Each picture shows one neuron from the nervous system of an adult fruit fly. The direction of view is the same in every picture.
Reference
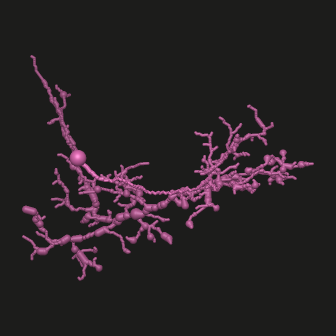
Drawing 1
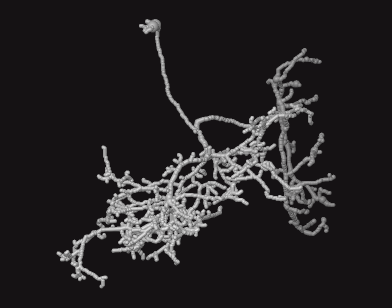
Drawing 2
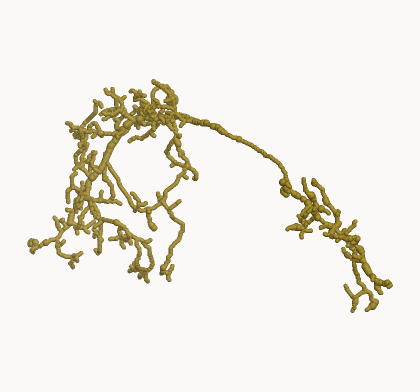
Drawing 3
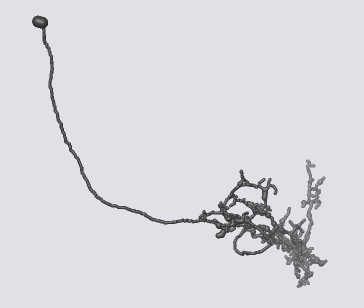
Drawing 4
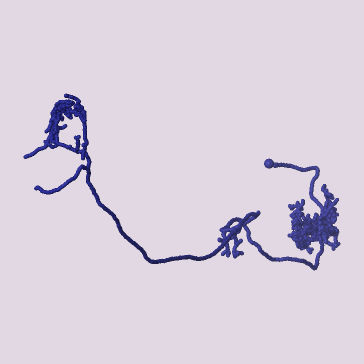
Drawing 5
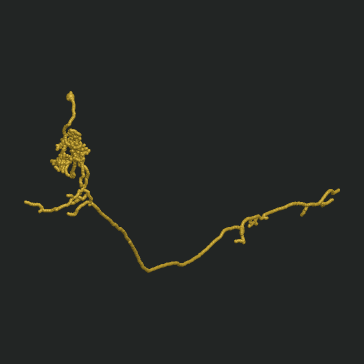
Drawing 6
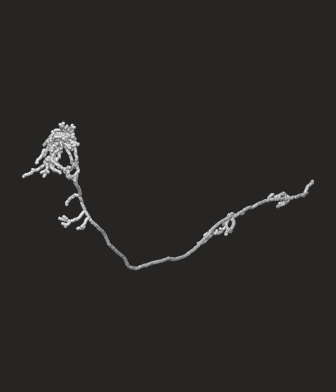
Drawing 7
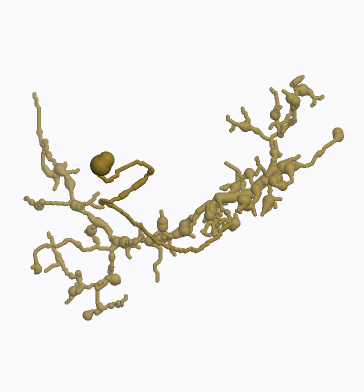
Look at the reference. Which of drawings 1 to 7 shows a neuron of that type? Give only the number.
7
